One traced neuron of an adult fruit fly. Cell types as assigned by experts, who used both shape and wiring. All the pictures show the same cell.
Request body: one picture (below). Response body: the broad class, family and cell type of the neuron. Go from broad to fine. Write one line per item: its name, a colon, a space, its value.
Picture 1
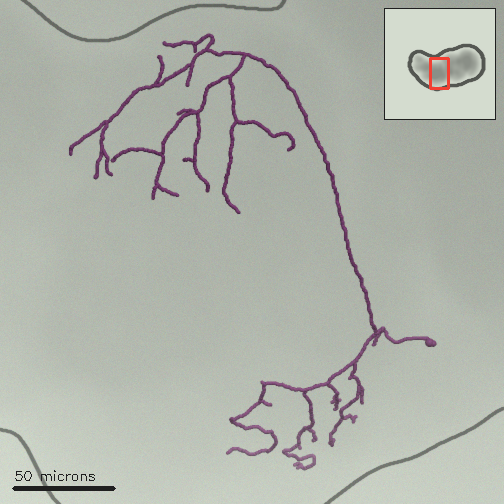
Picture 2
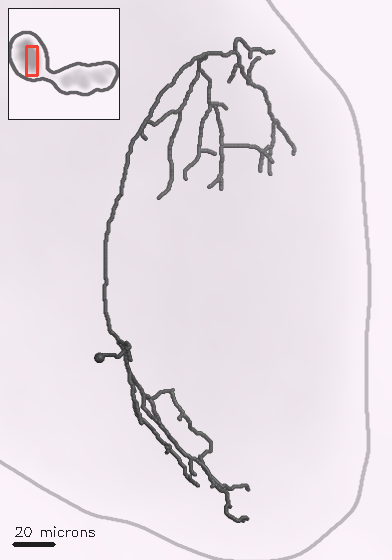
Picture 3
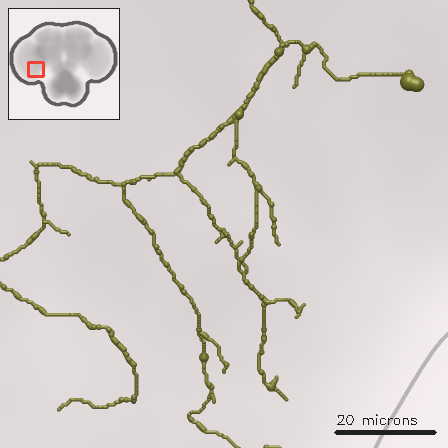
broad class: optic-lobe intrinsic neuron
family: Cm
cell type: Cm23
